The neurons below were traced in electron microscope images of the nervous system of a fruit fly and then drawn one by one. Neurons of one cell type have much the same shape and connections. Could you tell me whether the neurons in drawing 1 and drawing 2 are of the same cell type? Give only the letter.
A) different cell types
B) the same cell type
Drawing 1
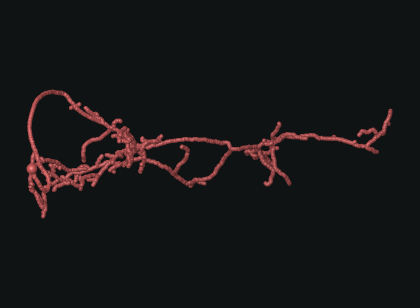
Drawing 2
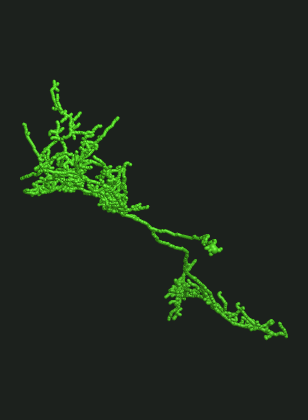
A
